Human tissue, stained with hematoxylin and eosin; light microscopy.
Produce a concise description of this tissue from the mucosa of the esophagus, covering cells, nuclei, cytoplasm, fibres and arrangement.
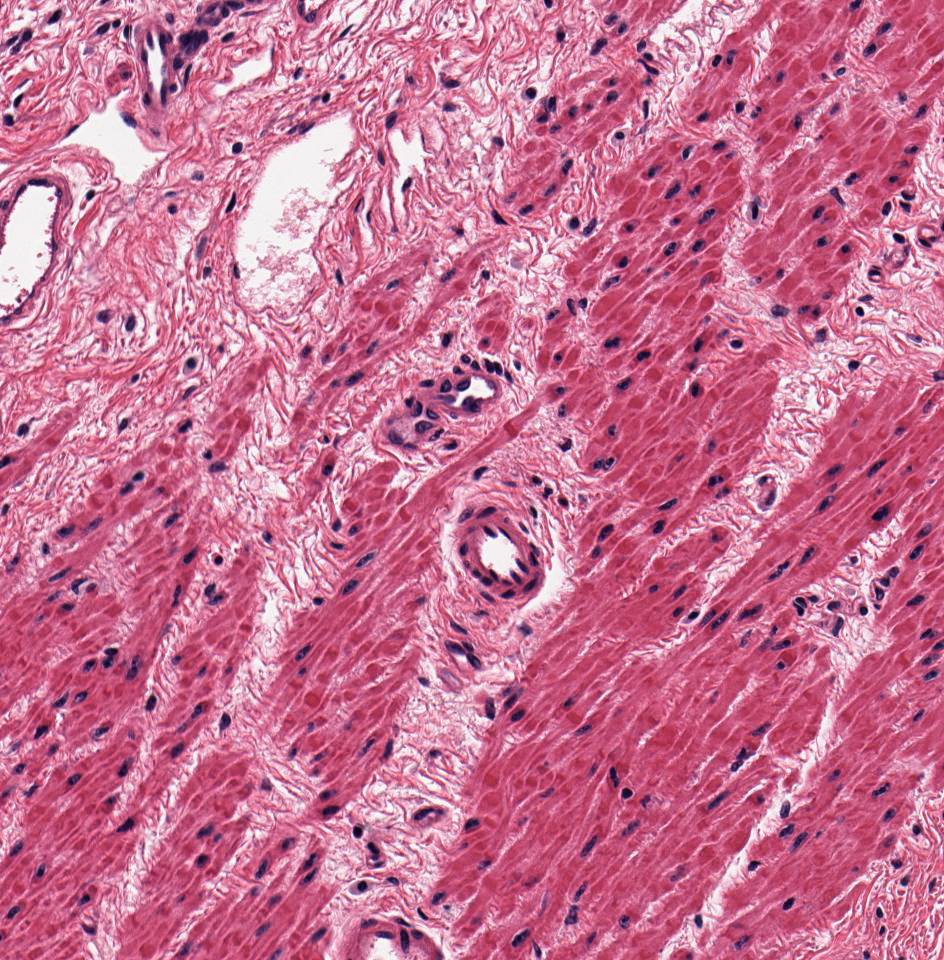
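Muscle bundles are here, and between them runs loose, pale, wispy connective tissue. Toward the upper left, that loose tissue takes over, with little muscle left. Near the centre I see a small arteriole, cut across, its wall muscular. Looking over the whole field, I find no epithelium anywhere.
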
